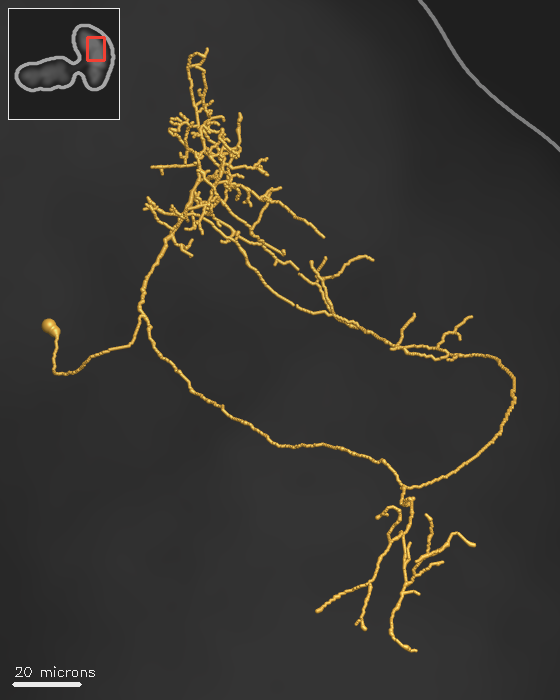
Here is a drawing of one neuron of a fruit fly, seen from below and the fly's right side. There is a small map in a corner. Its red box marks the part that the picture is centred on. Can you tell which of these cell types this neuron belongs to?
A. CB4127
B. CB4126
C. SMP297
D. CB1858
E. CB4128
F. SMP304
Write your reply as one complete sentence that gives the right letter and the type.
In option C is SMP297, which is the cell type of the neuron.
